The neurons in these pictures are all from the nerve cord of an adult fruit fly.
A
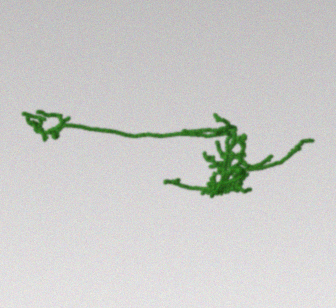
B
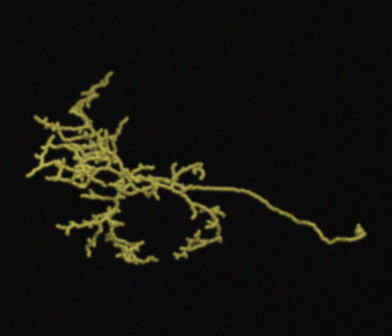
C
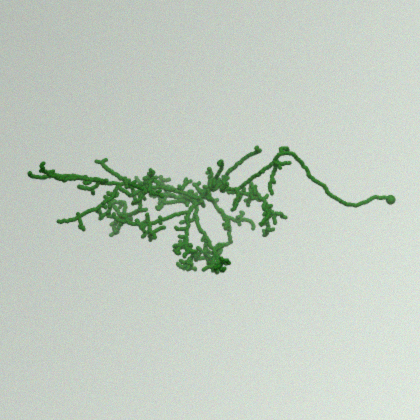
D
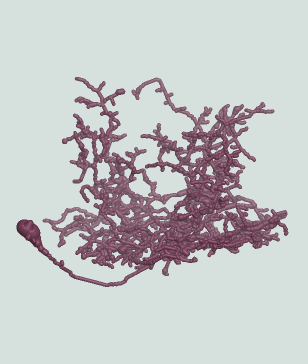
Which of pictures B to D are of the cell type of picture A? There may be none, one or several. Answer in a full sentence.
None of them is of the same cell type.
